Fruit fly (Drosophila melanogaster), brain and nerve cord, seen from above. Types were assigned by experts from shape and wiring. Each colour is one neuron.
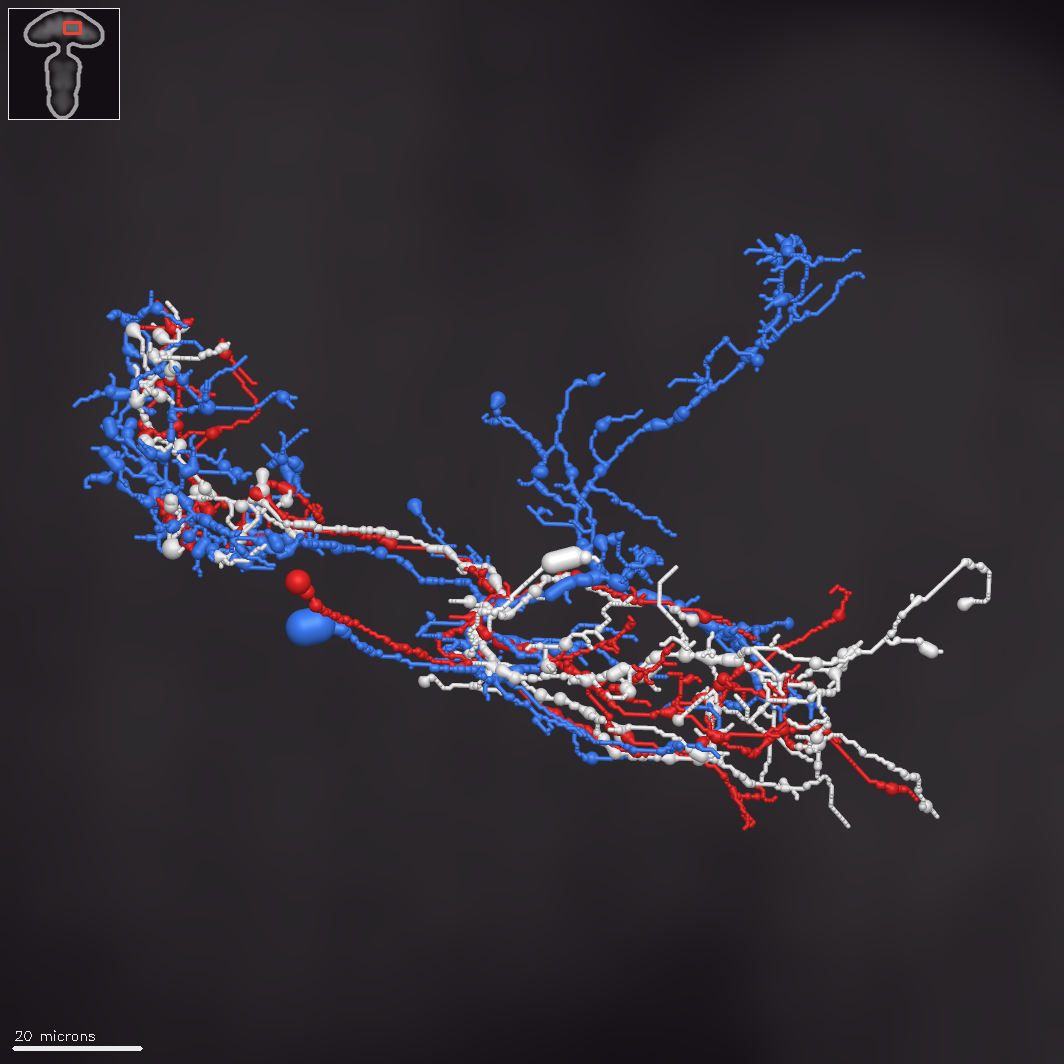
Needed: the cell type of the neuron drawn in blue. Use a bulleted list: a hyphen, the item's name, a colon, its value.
- cell type: SMP425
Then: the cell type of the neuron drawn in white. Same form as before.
- cell type: SLP402_b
